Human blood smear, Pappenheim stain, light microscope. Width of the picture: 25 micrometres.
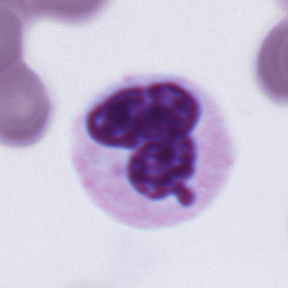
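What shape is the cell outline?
Round and smooth.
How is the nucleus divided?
Into three lobes, with a small round knob hanging on a thin stalk from the lowest lobe, pointing down and to the right.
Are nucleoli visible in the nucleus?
No.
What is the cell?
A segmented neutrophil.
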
